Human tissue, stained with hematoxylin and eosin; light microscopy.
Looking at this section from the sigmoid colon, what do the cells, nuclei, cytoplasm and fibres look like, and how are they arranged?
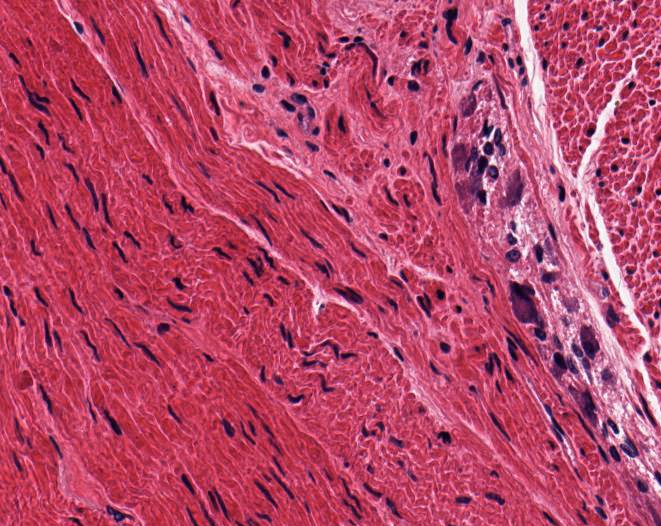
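Muscle fibres occupy most of the field, left and centre, running diagonally from upper left to lower right. In the upper right corner the muscle is cut across, giving many small rounded pink fibre profiles. The nuclei are elongated and cigar-shaped, lying along the length of the fibres. Within the pale connective tissue band on the right lie dark purple irregular clumps.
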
